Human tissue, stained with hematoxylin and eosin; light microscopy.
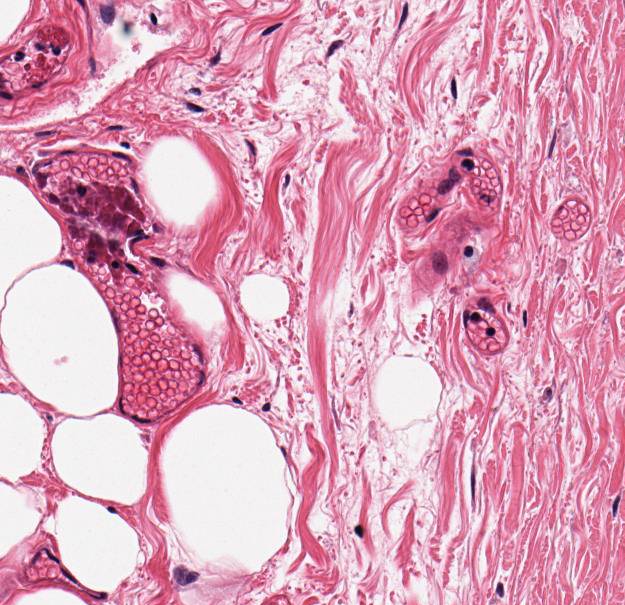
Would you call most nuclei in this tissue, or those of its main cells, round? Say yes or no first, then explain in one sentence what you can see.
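No. Nuclei throughout the field are sparse, small, dark and mostly elongated.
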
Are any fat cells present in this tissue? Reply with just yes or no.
Yes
